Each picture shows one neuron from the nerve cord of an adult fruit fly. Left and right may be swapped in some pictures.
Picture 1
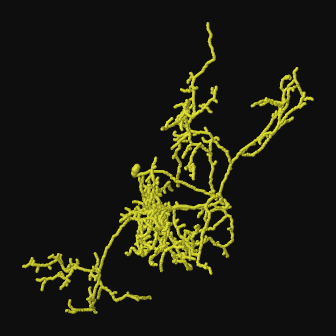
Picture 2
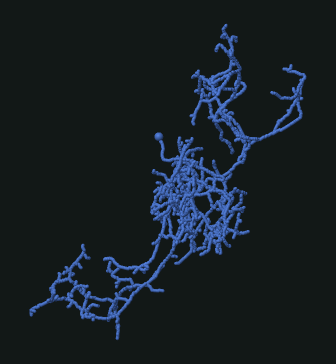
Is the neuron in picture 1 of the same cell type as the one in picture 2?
yes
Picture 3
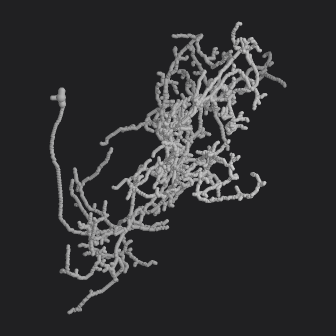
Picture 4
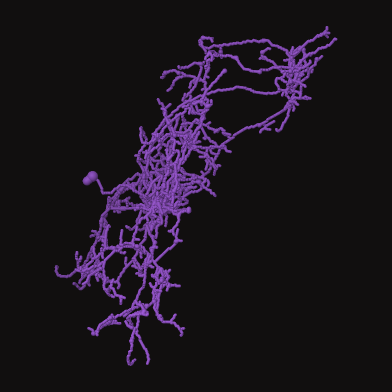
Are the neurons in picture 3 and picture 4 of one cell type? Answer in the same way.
yes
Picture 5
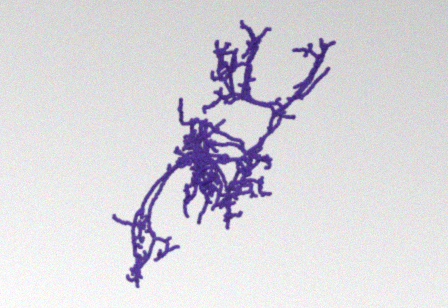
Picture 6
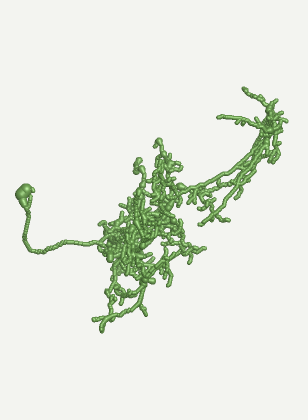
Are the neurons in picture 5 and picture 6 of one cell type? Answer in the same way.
no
